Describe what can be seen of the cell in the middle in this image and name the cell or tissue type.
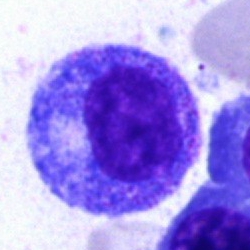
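Notice that the nucleus of the middle cell sits off-centre, over toward the right. The cytoplasm is widest on the left side, and fine reddish-purple granules are scattered through it. Other cells with blue cytoplasm lie against its right and lower-right edge. The cell in the middle is a promyelocyte.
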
